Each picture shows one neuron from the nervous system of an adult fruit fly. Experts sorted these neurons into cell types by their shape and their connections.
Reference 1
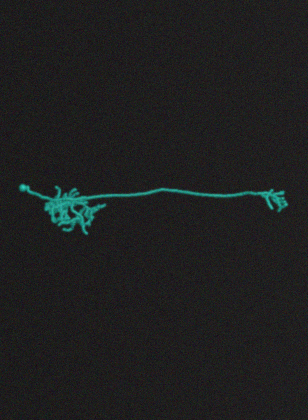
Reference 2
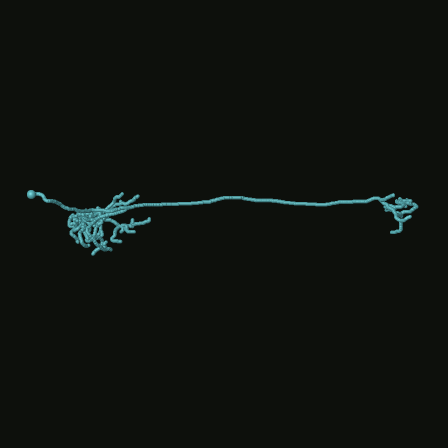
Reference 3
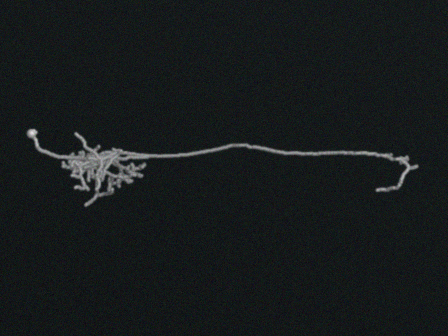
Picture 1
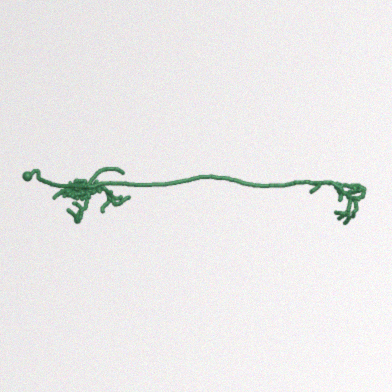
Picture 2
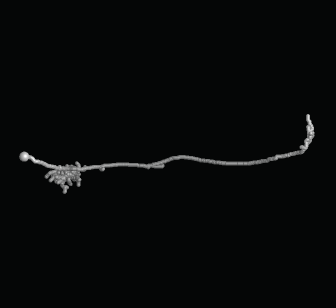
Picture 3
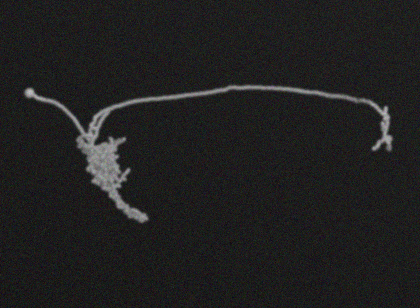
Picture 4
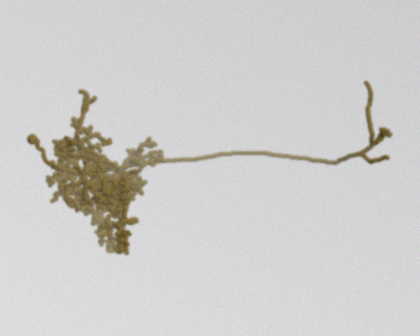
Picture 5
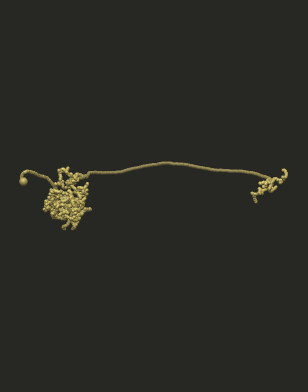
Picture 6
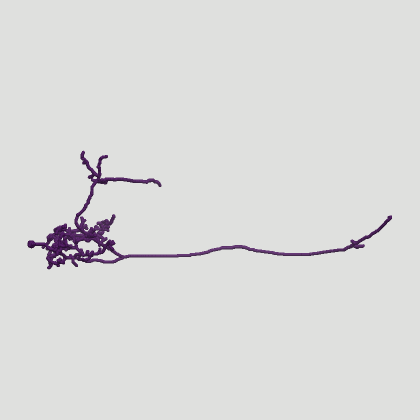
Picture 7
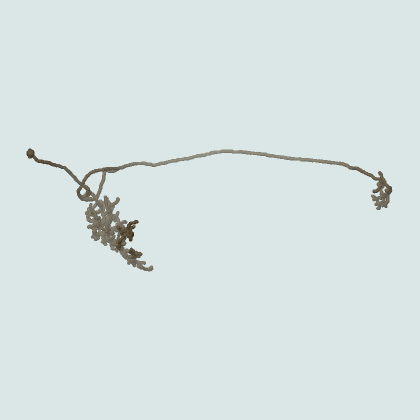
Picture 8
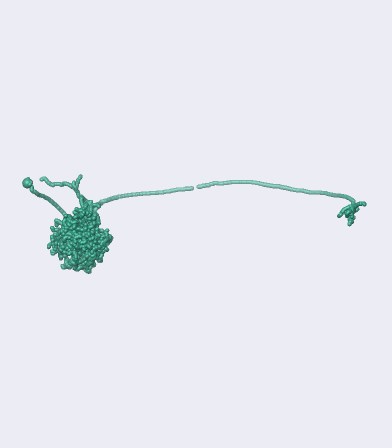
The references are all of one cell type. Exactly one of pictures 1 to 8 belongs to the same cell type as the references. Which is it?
1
